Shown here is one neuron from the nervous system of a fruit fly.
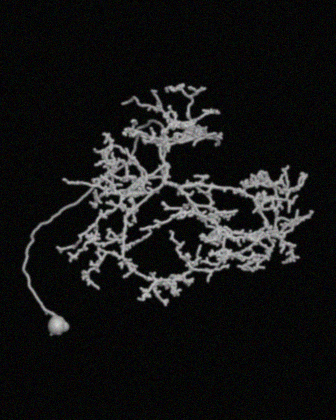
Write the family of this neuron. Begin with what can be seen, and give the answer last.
The cell body can be seen at the lower left of the picture. The picture shows dozens of branch ends. Its broad class is nerve-cord intrinsic neuron. Its family is hemilineage 12B.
